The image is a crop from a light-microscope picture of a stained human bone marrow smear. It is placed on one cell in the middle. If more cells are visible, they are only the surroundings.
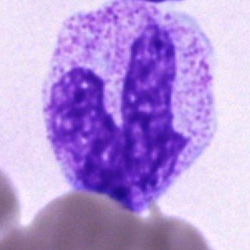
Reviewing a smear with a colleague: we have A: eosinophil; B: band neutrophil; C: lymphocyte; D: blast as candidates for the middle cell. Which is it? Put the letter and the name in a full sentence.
Option B is the right choice, the central cell being a band neutrophil.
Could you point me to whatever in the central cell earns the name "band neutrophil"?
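The nucleus bends into a U, with both of its limbs pointing upward.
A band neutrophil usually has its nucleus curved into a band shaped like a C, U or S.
So that U shape fits the band neutrophil. At the bottom of the cell, the two limbs are joined by a broad band.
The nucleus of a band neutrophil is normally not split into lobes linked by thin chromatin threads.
The broad join here agrees with that. The chromatin looks dark purple and coarsely clumped.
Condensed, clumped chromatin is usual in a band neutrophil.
Fine pink-purple granules are also scattered throughout the cytoplasm. I find nothing among these features that goes against the name.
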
